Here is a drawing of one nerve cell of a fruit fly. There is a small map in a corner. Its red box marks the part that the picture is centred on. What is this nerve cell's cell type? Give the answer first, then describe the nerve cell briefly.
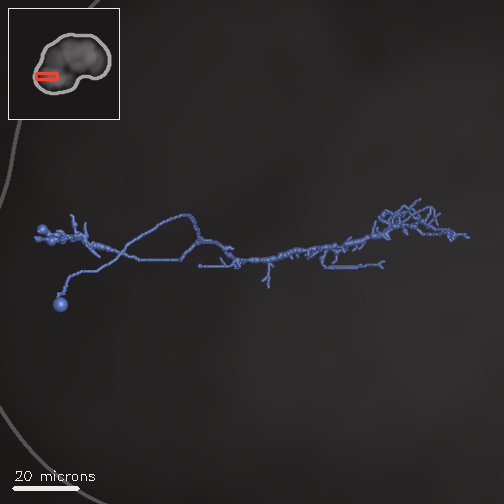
The cell type is IN21A041. Its broad class is nerve-cord intrinsic neuron. Its cell body lies on the left of the picture. By the scale bar it is about 140 microns wide in this view. Dozens of branch ends can be seen.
